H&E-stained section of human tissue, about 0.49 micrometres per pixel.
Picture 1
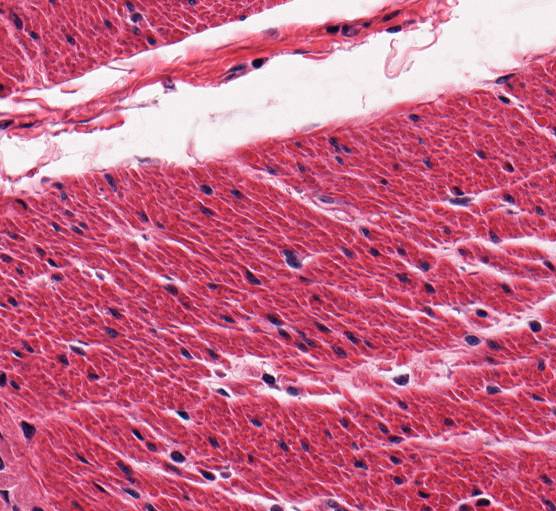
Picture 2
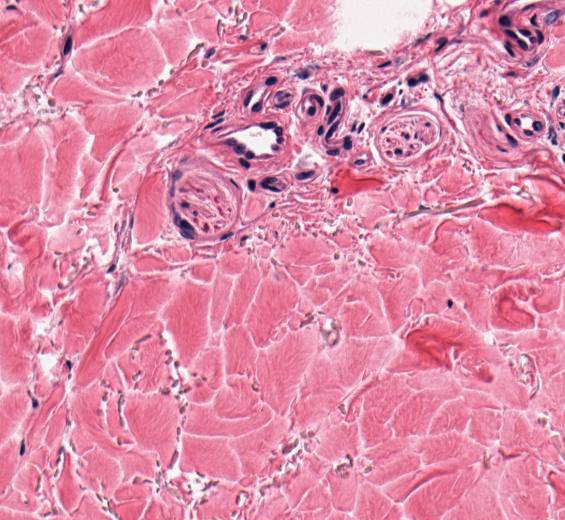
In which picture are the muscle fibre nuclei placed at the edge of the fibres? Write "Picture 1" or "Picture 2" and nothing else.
Picture 2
